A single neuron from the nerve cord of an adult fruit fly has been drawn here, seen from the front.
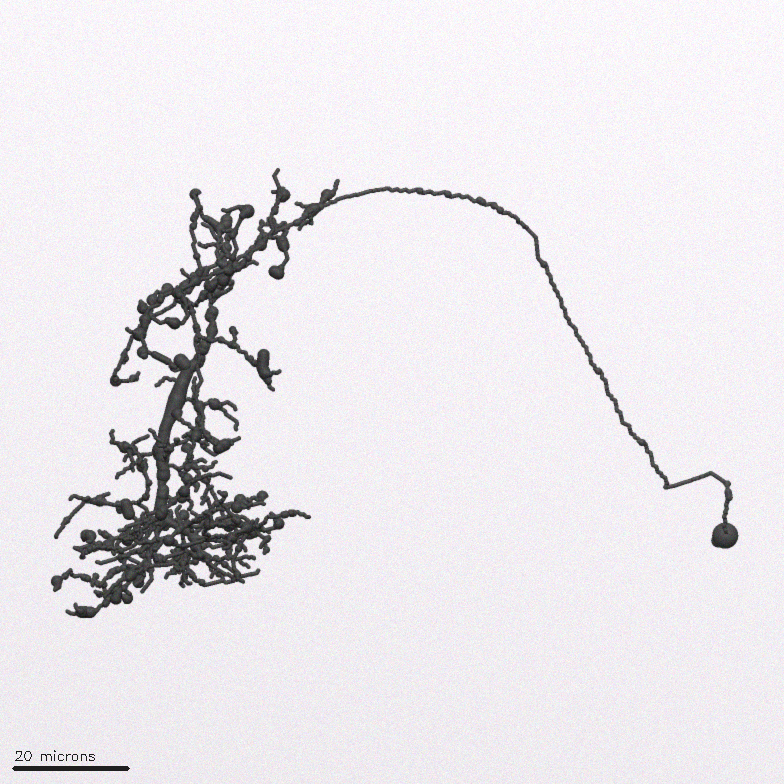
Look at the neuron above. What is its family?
hemilineage 12B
